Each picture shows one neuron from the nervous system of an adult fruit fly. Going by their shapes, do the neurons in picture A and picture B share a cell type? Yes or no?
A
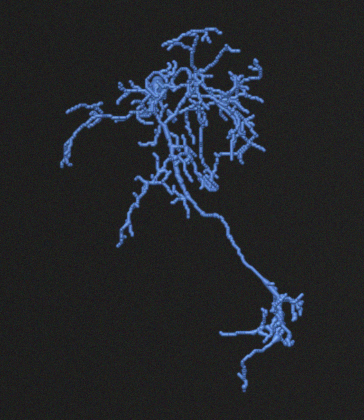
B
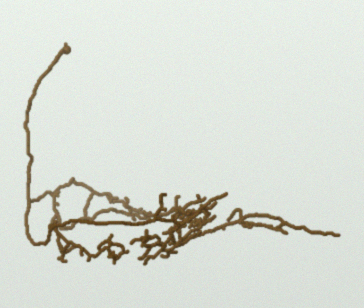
no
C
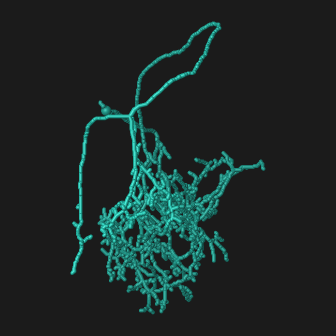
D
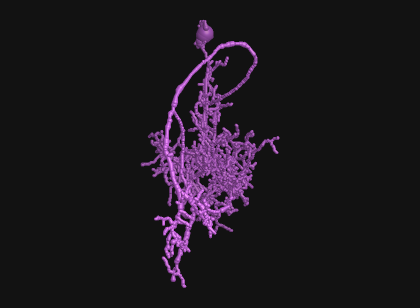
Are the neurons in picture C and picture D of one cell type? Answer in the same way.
yes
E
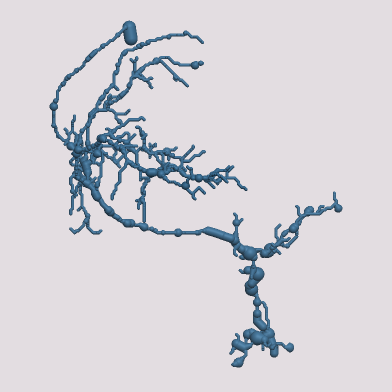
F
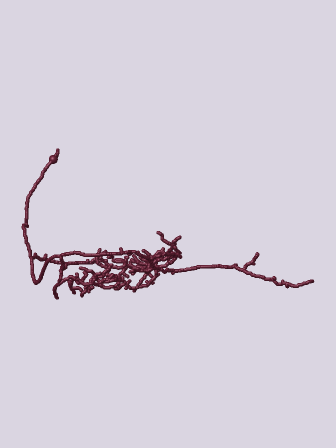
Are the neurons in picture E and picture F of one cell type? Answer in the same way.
no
